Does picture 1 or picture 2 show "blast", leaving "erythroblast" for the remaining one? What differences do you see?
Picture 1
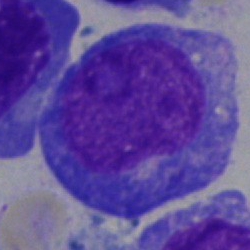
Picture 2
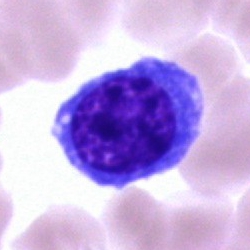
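Of the two, picture 2 is the erythroblast and picture 1 the blast. Each has a slightly uneven outline, roughly round in the blast and roughly oval in the erythroblast, whose edge is bumpy at the upper right. The chromatin differs: in the blast it is finely stippled rather than coarsely clumped, whereas in the erythroblast it is gathered into dark purple patches with paler spaces between them.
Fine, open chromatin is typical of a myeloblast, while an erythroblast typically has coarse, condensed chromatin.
The erythroblast's nucleus fills most of the cell and leaves a narrow rim of cytoplasm, widest on the right; in the blast the nucleus sits toward the top, with a wider band of cytoplasm below it. In both cells the cytoplasm stains deep blue and shows no granules.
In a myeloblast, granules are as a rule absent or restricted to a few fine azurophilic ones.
The blast also has a few small clear vacuoles on the right side of its cytoplasm.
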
